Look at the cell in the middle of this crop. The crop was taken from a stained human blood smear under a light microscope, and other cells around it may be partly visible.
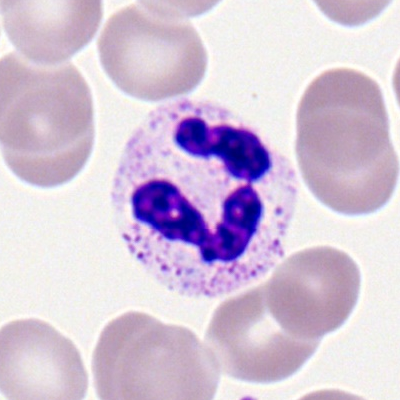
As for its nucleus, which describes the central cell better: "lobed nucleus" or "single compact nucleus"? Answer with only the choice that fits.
Lobed nucleus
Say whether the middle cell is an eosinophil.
no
